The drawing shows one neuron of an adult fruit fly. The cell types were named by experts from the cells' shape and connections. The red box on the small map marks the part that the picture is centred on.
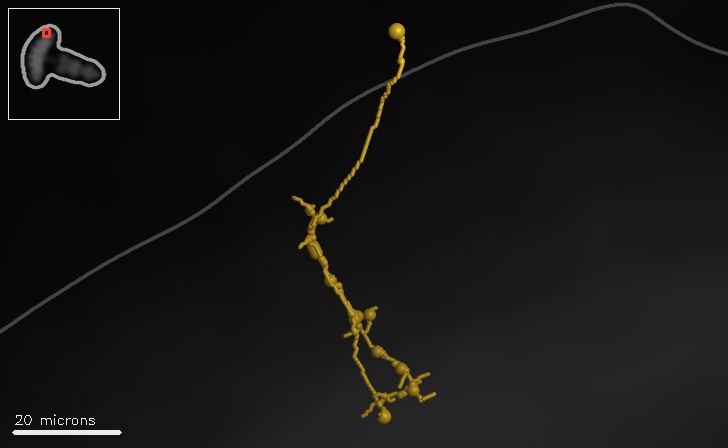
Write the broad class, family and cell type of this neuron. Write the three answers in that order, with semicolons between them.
optic-lobe intrinsic neuron; Mi; Mi15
